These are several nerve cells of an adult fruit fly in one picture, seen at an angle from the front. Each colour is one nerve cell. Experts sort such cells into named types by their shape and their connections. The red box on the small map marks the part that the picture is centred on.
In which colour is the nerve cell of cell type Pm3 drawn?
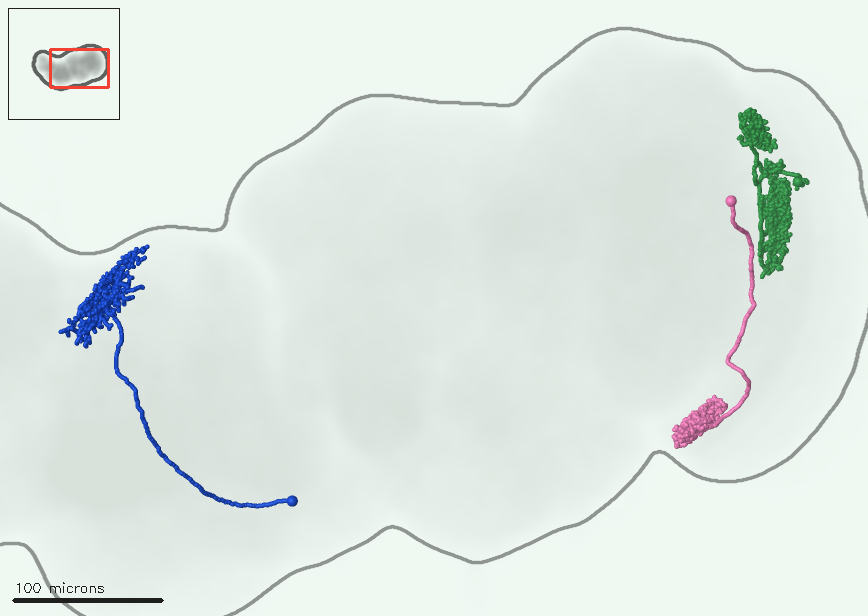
green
